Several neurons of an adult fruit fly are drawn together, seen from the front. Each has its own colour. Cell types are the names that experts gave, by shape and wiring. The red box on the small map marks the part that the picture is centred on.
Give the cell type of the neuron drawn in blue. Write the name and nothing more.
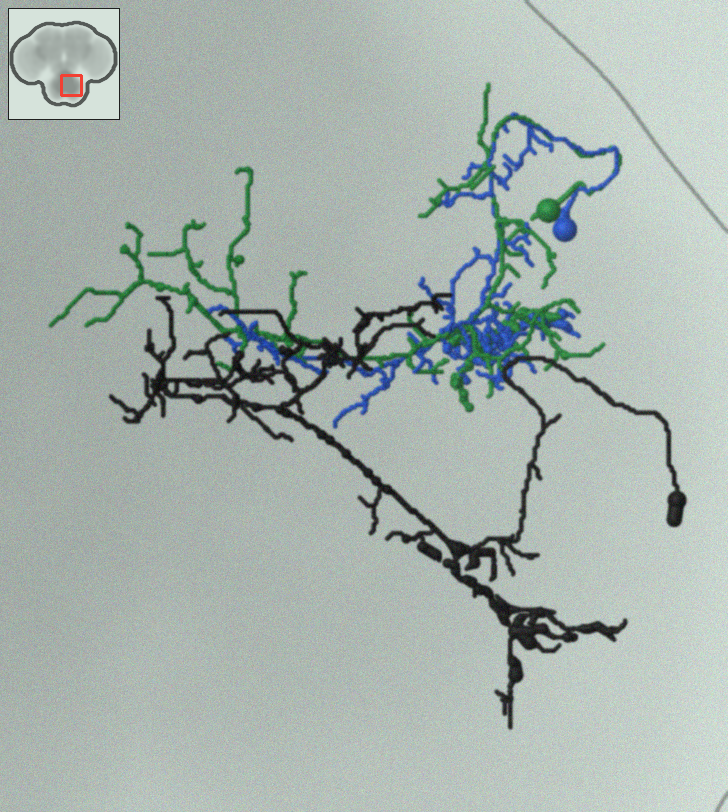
IN19A106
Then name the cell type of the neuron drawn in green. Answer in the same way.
IN19A114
